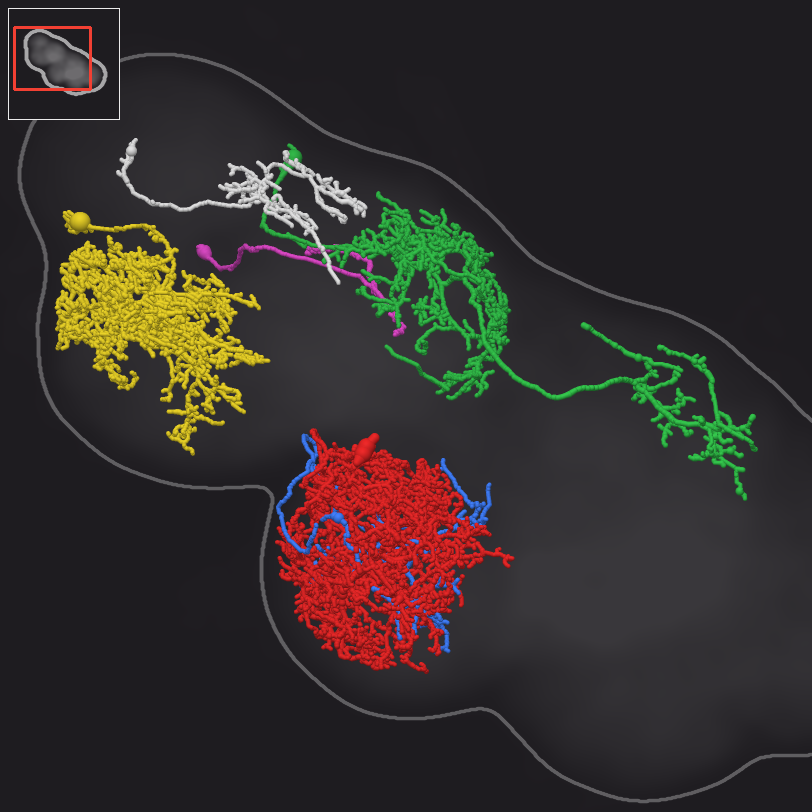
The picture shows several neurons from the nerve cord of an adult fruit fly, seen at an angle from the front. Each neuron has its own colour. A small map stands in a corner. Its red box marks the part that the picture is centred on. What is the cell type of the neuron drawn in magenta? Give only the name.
IN21A087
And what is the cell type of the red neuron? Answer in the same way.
IN19A005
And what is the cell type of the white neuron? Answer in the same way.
IN06A119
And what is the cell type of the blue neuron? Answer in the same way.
IN19A094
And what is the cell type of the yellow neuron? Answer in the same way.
IN19A016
